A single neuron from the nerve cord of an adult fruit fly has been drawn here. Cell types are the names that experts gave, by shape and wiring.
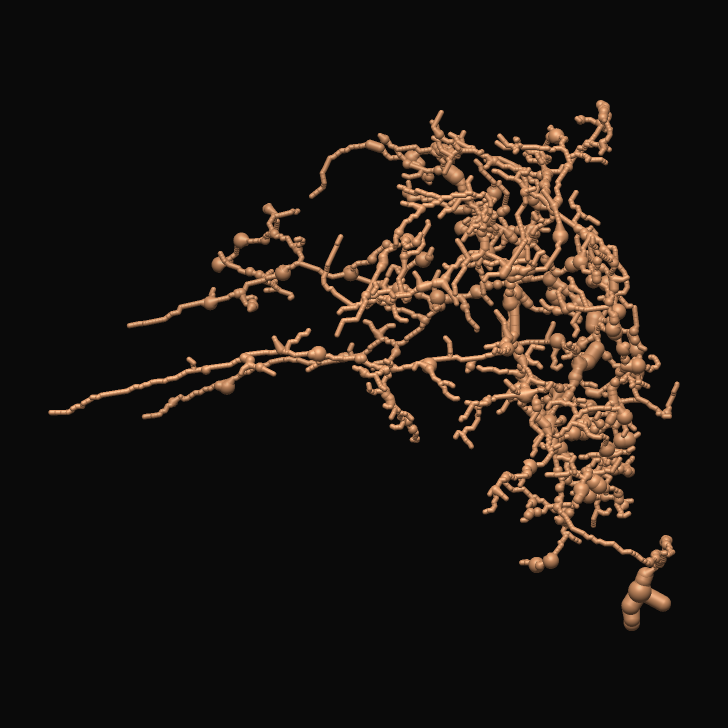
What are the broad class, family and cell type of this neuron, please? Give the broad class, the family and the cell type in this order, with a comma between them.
nerve-cord intrinsic neuron, hemilineage 13A, IN13A058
